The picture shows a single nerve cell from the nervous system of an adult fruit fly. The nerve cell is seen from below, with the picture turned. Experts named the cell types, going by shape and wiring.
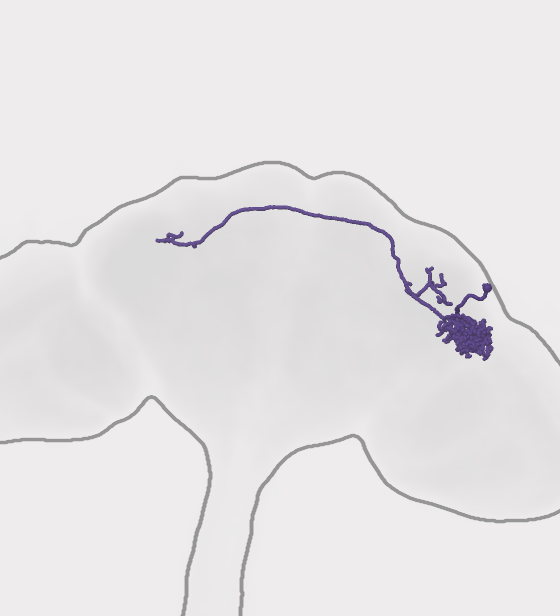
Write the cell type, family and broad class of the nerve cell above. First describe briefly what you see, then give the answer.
It lies in the brain. The cell body can be seen on the right of the picture. The cell type is CB0994. The family is hemilineage LHa1. It is a central-brain intrinsic neuron.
